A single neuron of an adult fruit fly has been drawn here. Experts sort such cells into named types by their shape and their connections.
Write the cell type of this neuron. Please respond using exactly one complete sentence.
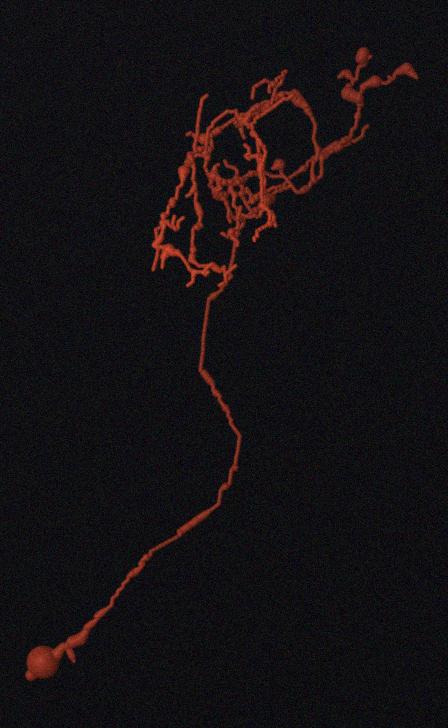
The type assigned to this neuron is GNG431.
